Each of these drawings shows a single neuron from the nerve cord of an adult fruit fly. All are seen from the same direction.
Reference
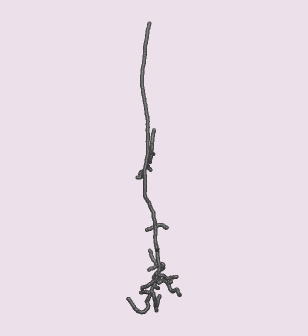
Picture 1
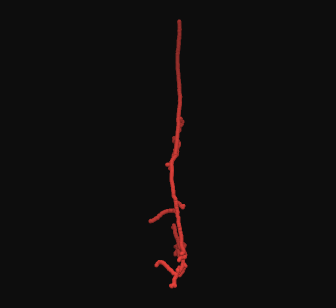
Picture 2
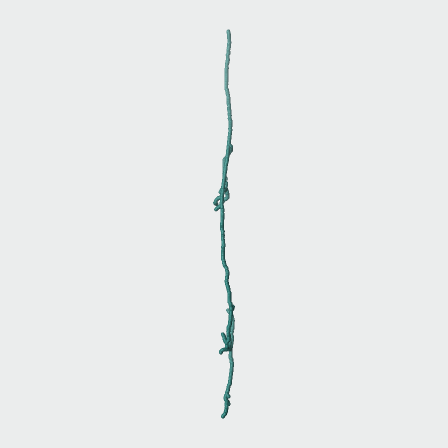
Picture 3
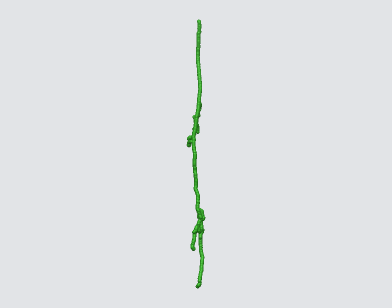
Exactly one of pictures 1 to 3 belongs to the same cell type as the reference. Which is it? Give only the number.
1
